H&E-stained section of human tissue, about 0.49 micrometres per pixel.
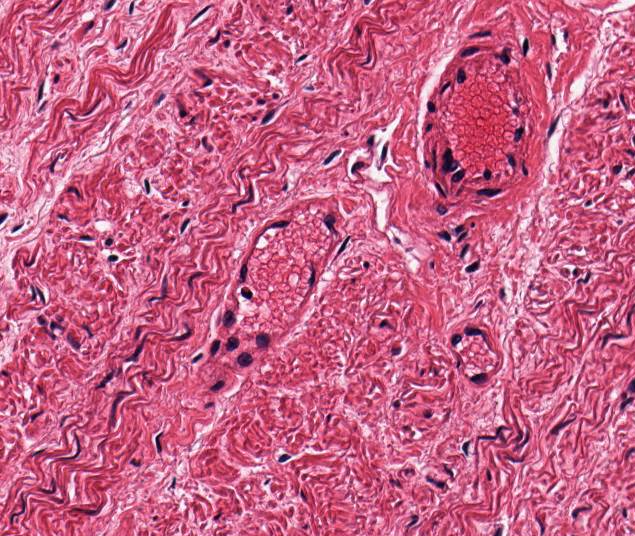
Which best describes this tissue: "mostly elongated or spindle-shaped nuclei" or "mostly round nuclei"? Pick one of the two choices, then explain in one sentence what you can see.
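Mostly elongated or spindle-shaped nuclei. Sparse, slender, dark, elongated and often wavy nuclei lie scattered between the collagen bundles.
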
